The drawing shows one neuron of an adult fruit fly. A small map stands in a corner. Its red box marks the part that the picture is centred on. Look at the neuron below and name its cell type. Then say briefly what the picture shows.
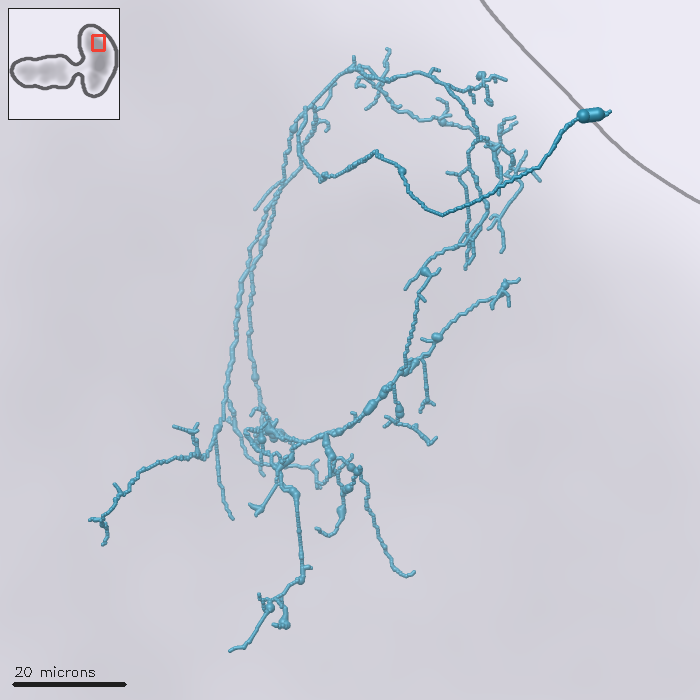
Its cell type is CL024_a. This is a central-brain intrinsic neuron. The cell body can be seen at the upper right of the picture. From top to bottom in the picture it spans about 110 microns. The picture shows dozens of branch ends.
